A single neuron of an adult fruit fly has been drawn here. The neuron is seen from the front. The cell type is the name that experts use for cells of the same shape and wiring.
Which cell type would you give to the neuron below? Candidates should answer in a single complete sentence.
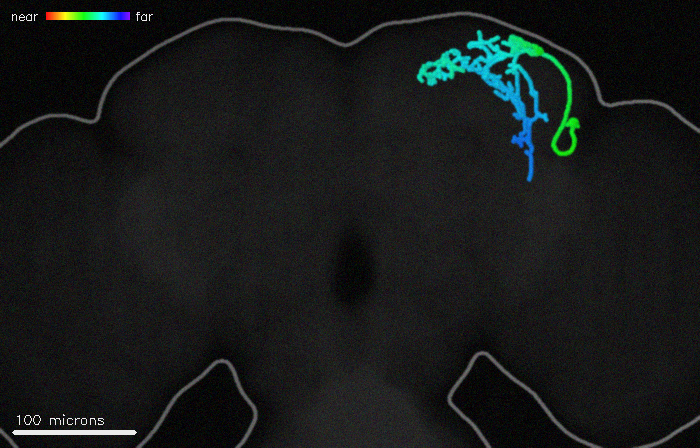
The cell type to which this neuron belongs is SLP064.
